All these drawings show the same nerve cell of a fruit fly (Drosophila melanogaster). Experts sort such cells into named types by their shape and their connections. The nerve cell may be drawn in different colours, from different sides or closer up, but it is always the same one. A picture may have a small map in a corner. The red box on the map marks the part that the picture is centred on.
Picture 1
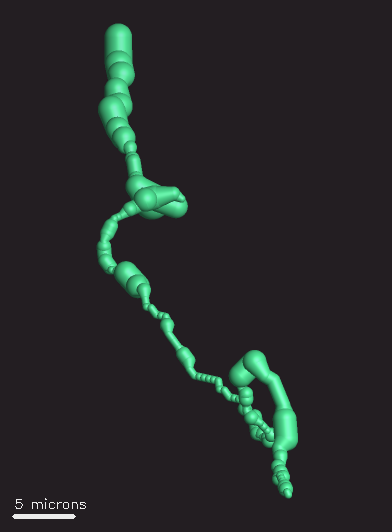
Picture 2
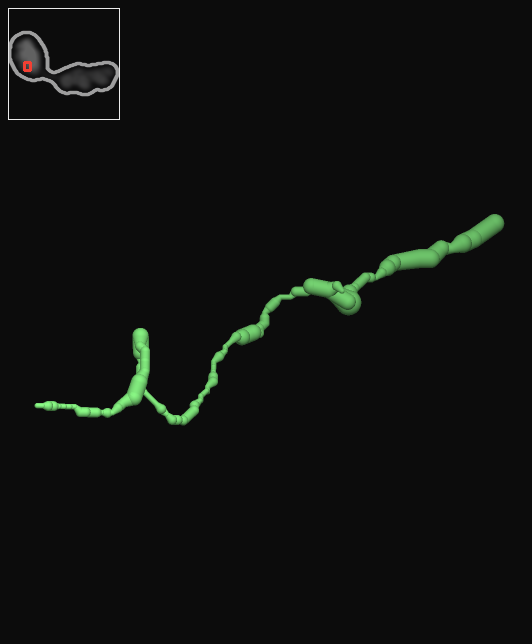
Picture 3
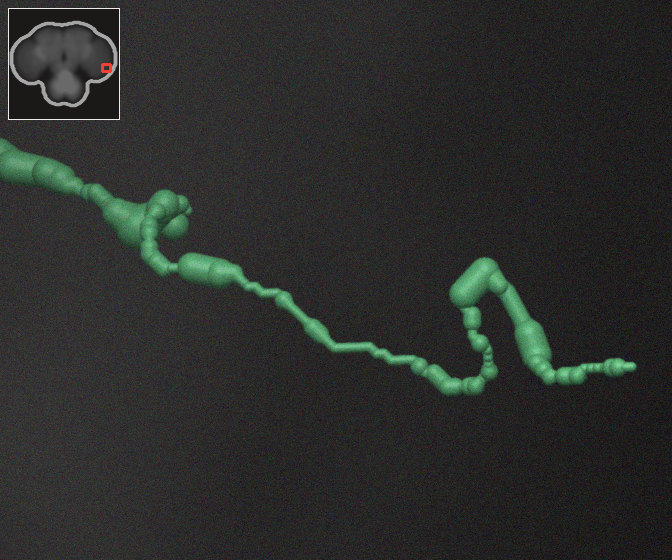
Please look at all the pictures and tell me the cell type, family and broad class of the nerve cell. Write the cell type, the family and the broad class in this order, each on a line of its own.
R8p
class visual
photoreceptor or other optic-lobe sensory neuron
